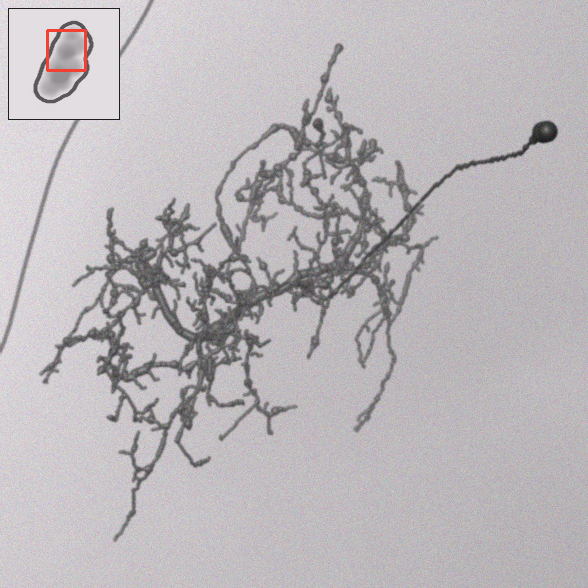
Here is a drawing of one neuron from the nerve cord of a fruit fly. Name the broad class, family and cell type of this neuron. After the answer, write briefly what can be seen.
It is a nerve-cord intrinsic neuron. Its family is hemilineage 06B. The cell type is IN06B049. The picture shows more than a hundred branch ends. In this view it is about as wide as it is tall.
